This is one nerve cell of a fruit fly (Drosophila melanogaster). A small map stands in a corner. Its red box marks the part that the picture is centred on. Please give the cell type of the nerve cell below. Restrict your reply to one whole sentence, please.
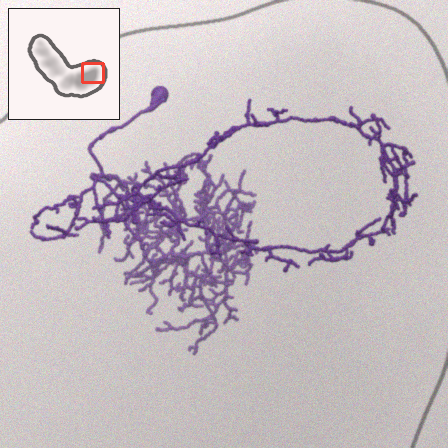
The nerve cell is a member of cell type LoVP70.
